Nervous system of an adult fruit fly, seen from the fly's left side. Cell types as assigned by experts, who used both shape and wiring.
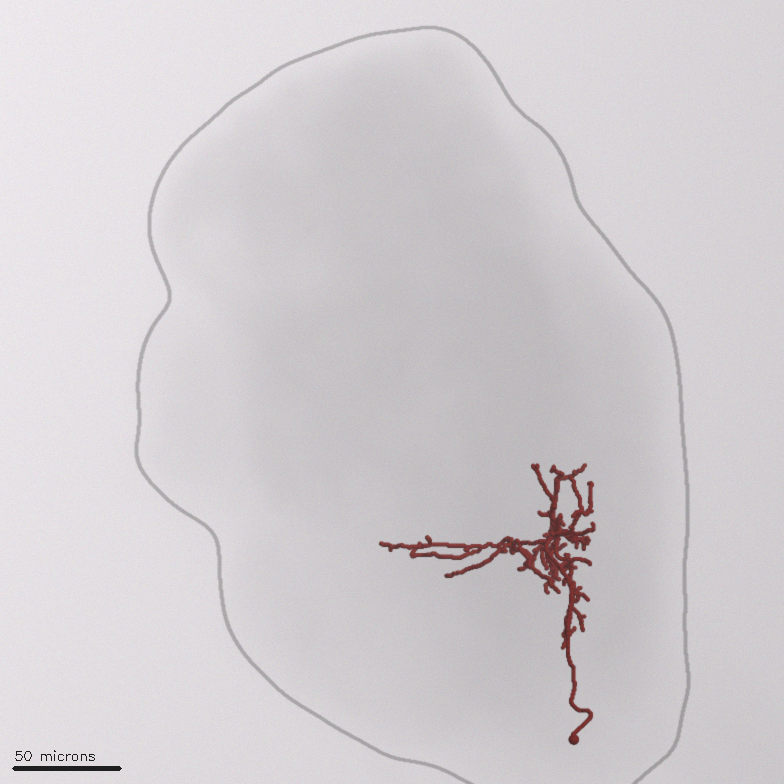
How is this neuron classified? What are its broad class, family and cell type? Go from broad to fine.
central-brain intrinsic neuron; hemilineage LB3; IPS001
